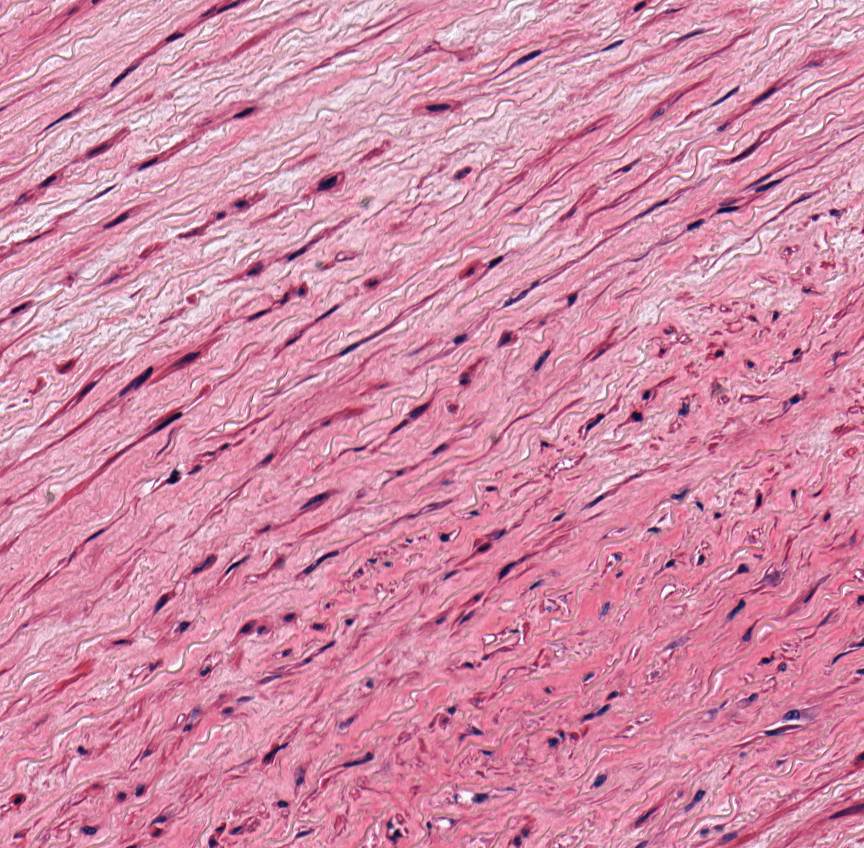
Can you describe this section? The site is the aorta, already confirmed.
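Over most of the field the fibres lie parallel, running diagonally from lower left to upper right. They're finely wavy and pink, not straight. The nuclei are mostly dark, slender and spindle-shaped, set lengthwise along the fibres. There aren't many: they're widely spaced, and fibres predominate over cells.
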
